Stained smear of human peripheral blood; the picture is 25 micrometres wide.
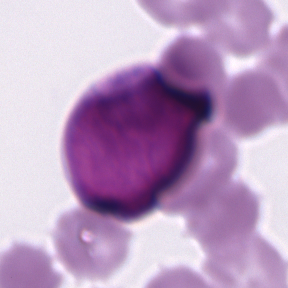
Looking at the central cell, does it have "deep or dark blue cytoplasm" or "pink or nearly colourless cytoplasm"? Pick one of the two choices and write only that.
Deep or dark blue cytoplasm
